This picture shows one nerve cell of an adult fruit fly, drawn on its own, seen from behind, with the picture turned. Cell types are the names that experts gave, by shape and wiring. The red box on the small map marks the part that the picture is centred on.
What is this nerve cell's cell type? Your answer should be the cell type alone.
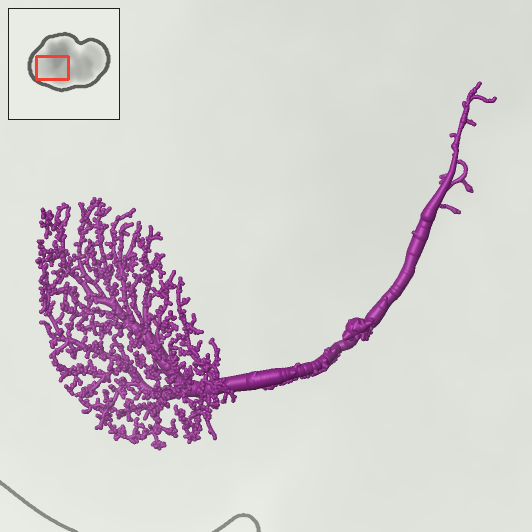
HSN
